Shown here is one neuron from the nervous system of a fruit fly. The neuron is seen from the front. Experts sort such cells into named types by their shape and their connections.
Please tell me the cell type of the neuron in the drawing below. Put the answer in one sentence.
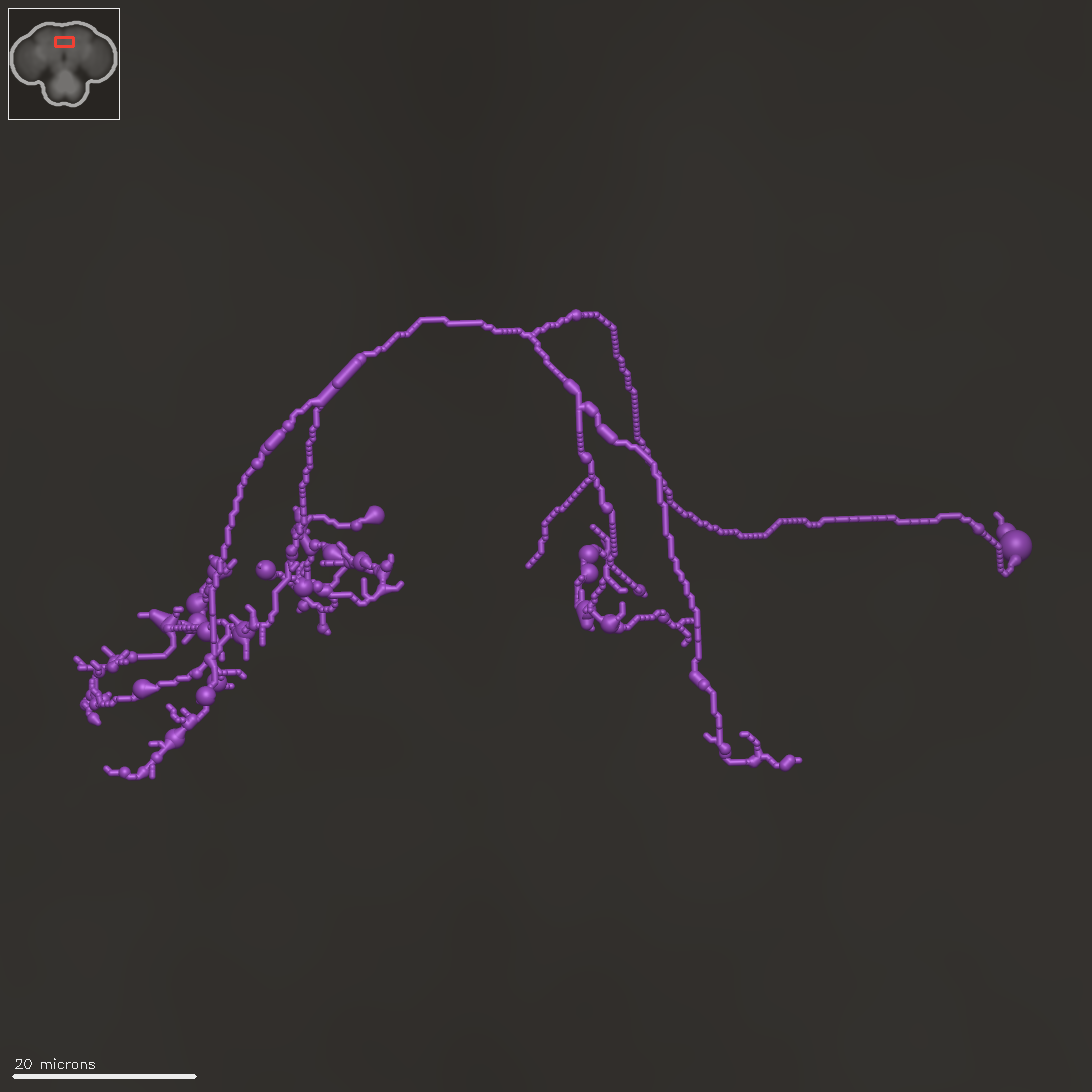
The cell type is FB4Z_a.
